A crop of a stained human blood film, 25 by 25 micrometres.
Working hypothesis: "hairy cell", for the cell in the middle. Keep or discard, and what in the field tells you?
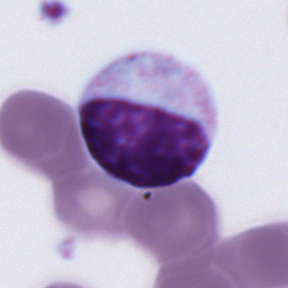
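Look at the outline and the chromatin first: the outline is round and smooth, and the chromatin is dark purple and coarsely clumped.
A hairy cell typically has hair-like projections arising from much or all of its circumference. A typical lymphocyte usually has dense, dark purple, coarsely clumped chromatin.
So hairy cell doesn't fit; this is a typical lymphocyte. The nucleus, about 12 by 7 micrometres, sits in the lower half of the cell, with a nearly straight upper edge. The one odd point is the fine reddish-purple granules scattered through the cytoplasm.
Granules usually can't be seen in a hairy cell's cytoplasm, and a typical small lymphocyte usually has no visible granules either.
So the granules count against hairy cell without matching the usual typical lymphocyte, which leaves the outline and chromatin to decide. There are no vacuoles in the cytoplasm.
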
